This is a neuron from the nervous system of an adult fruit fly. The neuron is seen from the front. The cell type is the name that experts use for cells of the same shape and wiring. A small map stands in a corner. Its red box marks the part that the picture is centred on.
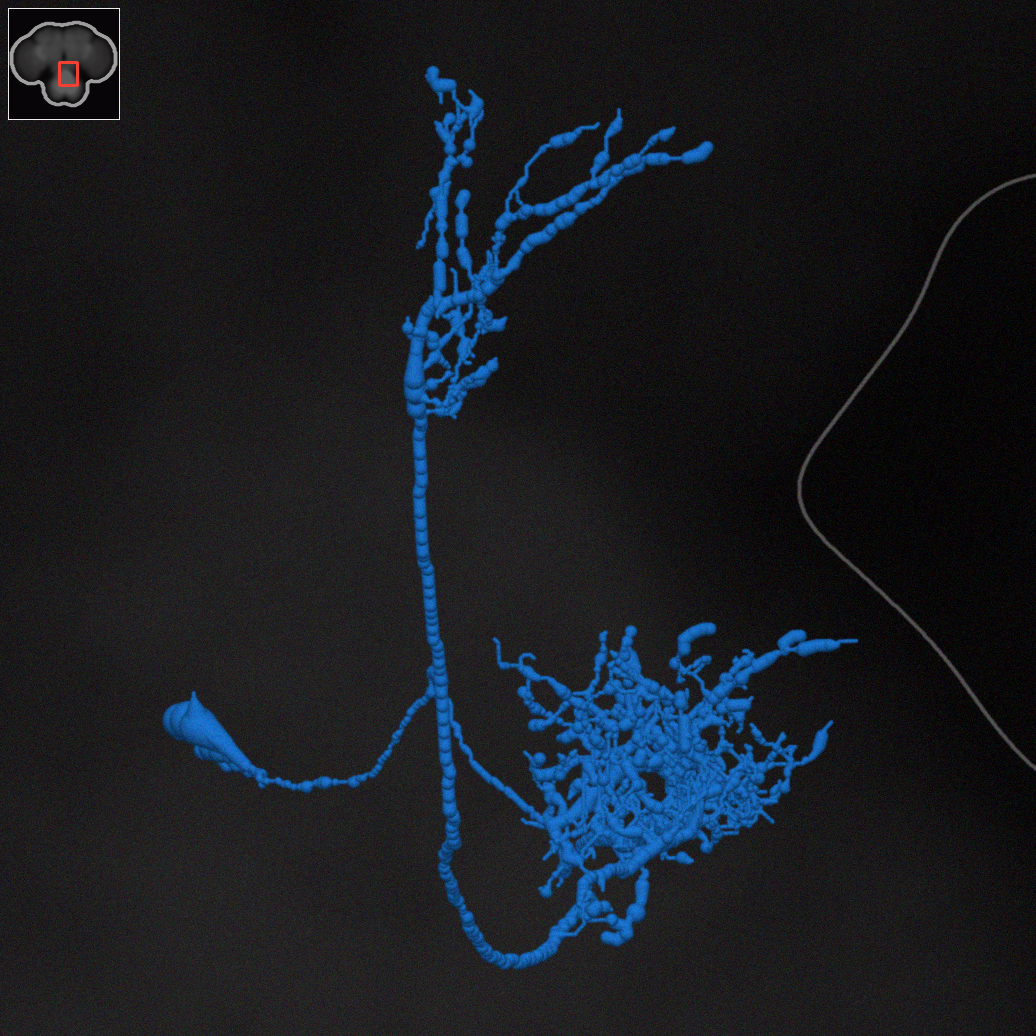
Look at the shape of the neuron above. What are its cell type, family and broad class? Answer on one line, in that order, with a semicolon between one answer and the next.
AN06B014; hemilineage 06B; ascending neuron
